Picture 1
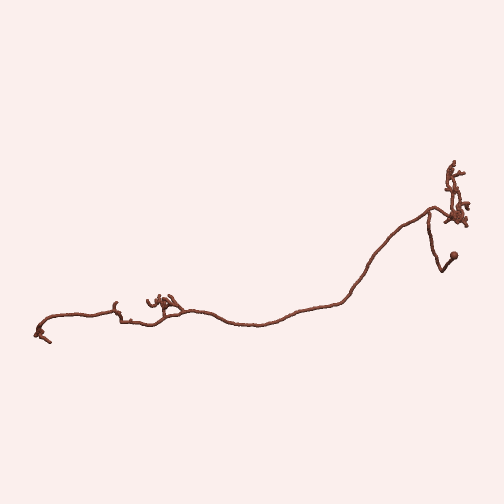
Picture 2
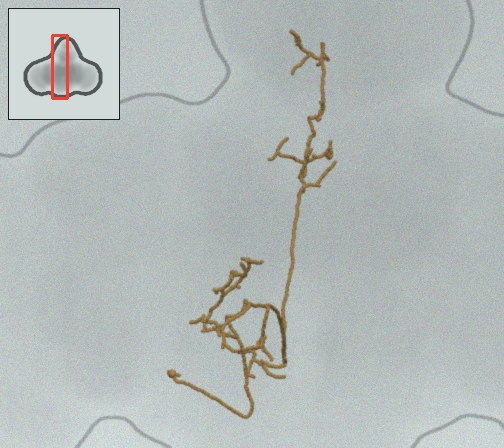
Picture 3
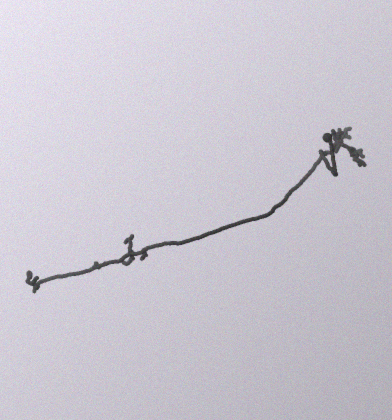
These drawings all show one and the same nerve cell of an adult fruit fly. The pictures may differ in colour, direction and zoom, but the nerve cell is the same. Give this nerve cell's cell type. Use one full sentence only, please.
It is DNg02_c that is the cell type of the nerve cell.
